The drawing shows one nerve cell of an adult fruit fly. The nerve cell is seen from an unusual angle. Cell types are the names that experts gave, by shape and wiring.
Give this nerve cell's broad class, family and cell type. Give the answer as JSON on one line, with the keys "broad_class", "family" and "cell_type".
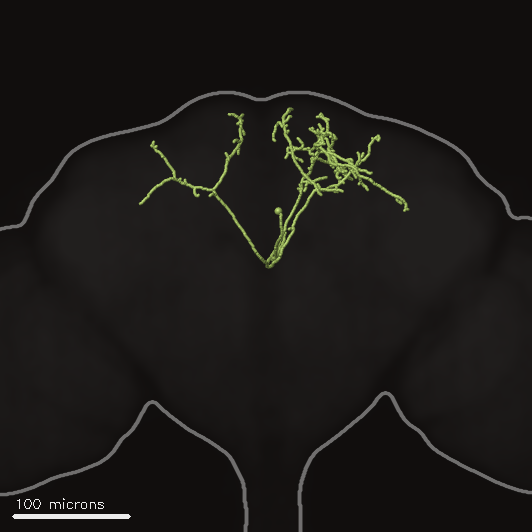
{"broad_class": "central-brain intrinsic neuron", "family": "hemilineage DM1_antero_dorsal", "cell_type": "CRE089"}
